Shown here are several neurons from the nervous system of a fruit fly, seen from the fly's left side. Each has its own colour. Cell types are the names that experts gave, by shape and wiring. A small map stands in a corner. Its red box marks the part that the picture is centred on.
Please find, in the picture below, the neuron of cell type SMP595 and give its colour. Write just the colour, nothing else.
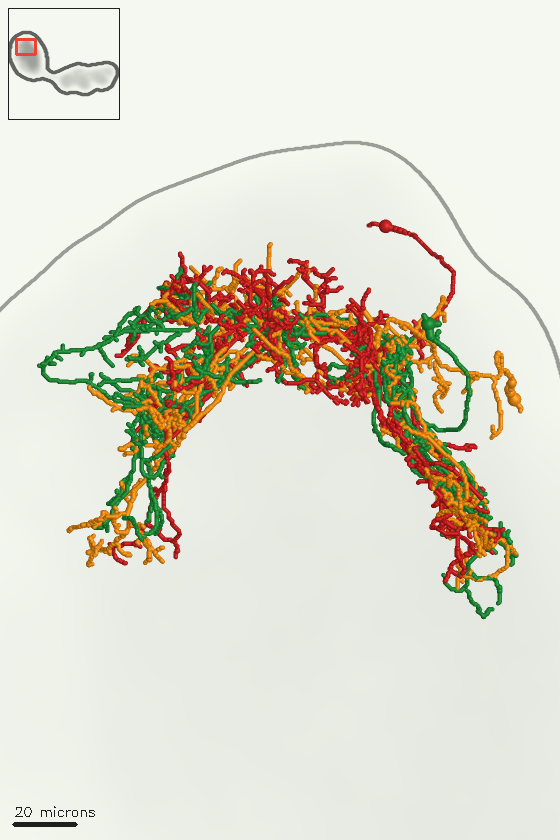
red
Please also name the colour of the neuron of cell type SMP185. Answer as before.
orange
